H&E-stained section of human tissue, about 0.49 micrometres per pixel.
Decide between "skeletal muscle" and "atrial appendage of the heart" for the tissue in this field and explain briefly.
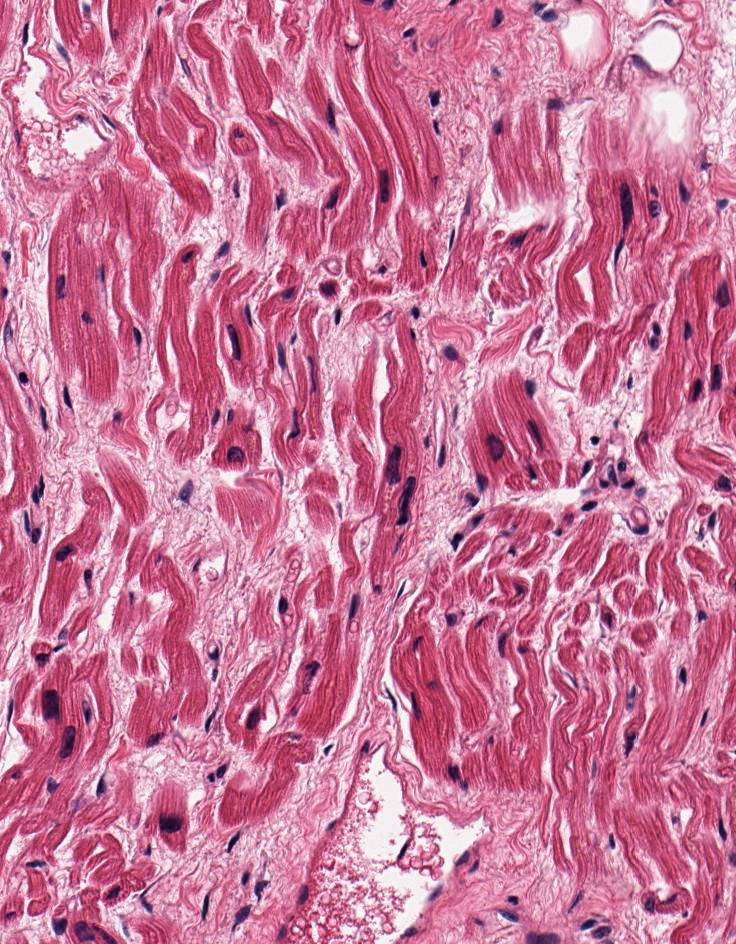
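Answer: atrial appendage of the heart, not skeletal muscle. Deciding point: muscle nuclei sit in the centre of the fibres.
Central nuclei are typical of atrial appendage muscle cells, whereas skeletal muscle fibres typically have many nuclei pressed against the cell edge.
Also seen: some nuclei large and darkly stained, mostly on the left; fine lengthwise fibrils in the fibre cytoplasm.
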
